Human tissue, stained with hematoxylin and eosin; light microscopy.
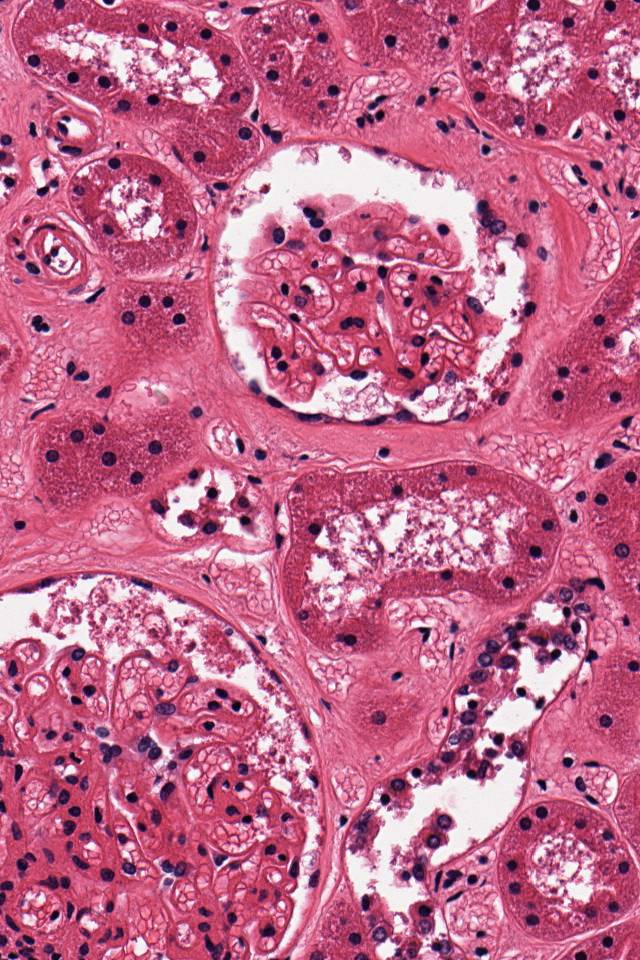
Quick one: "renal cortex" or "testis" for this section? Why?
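That's renal cortex. One whole glomerulus lies upper centre among tubules; a larger second is cut by the lower left edge. Tubules are lined by cuboidal cells with abundant granular eosinophilic cytoplasm and round nuclei. A small arteriole with a thick concentric wall lies near the upper left.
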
